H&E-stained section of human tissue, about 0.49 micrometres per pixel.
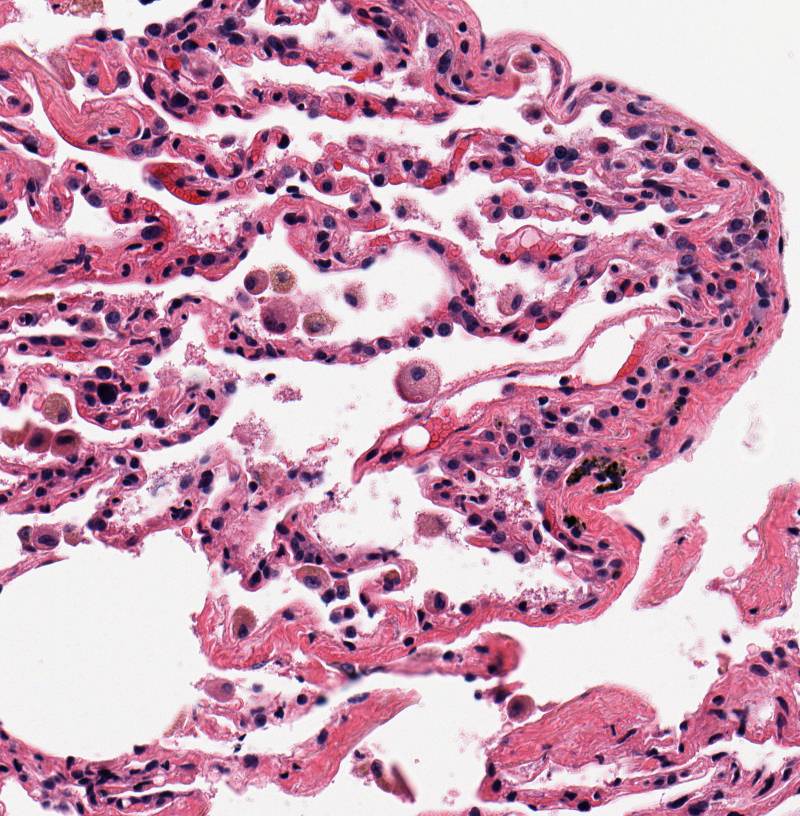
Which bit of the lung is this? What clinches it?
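Each airspace here is an alveolus, walled by septa crowded with small dark oval nuclei. Follow the septa to the upper left and you'll see capillaries holding bright red blood cells.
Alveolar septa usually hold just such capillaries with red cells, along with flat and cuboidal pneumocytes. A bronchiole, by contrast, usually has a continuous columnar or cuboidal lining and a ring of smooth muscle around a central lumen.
Just right of centre a clump of black granular pigment sits in a septum, and some central airspaces hold wispy pale pink granular material.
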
